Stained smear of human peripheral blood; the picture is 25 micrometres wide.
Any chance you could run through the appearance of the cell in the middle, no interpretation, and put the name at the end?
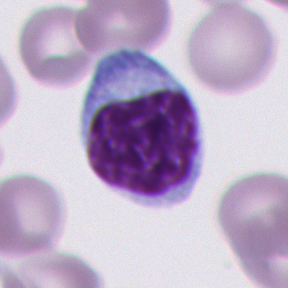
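Within the nucleus, the chromatin stains dark purple and is coarsely clumped, and no nucleoli are visible. The cytoplasm contains neither distinct granules nor vacuoles. The cell is a typical lymphocyte.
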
